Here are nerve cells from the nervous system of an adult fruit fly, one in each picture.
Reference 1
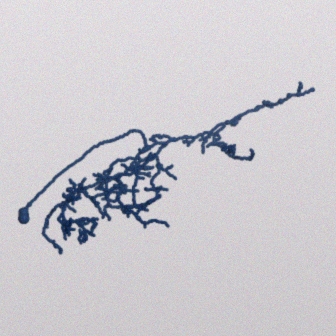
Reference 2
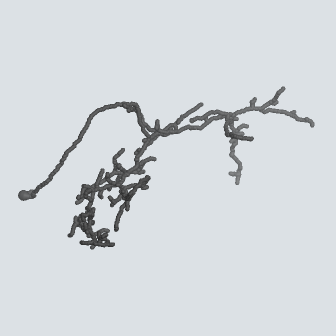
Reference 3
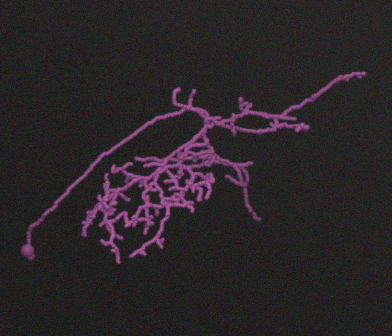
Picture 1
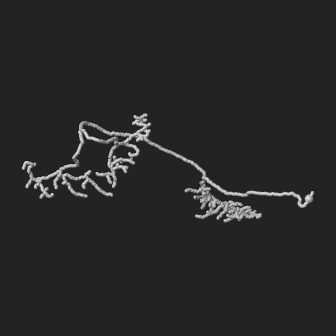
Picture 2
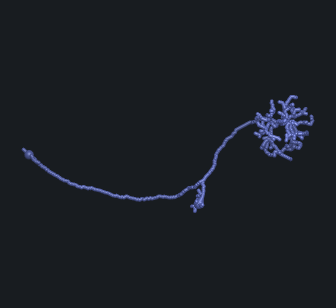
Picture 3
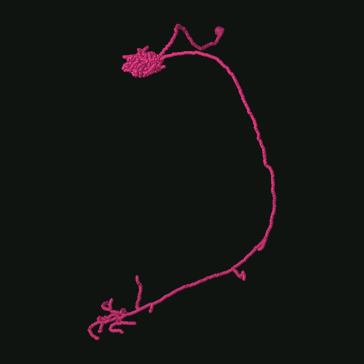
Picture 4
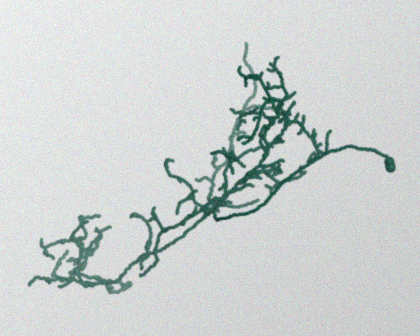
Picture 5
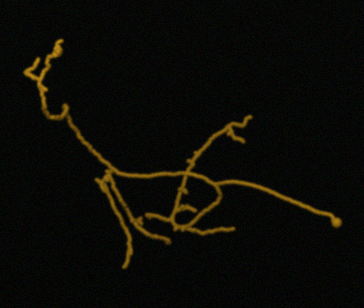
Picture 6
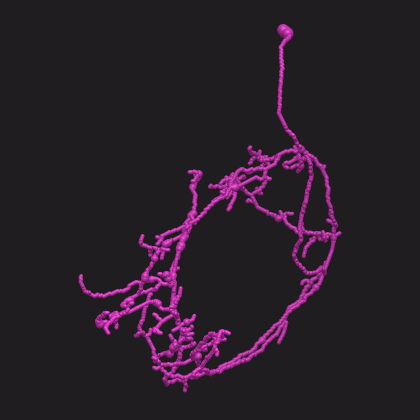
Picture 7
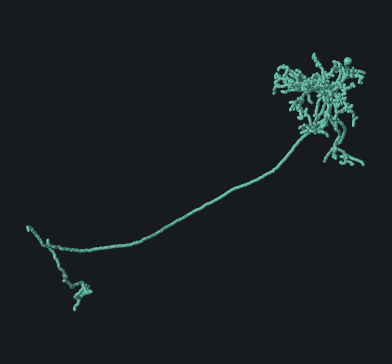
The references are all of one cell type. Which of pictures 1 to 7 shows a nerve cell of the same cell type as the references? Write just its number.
4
